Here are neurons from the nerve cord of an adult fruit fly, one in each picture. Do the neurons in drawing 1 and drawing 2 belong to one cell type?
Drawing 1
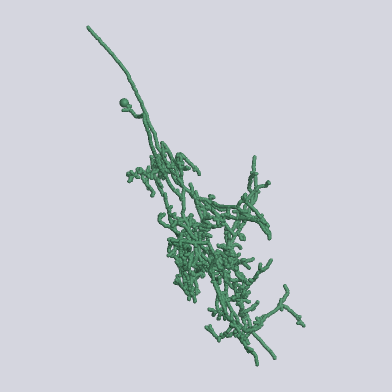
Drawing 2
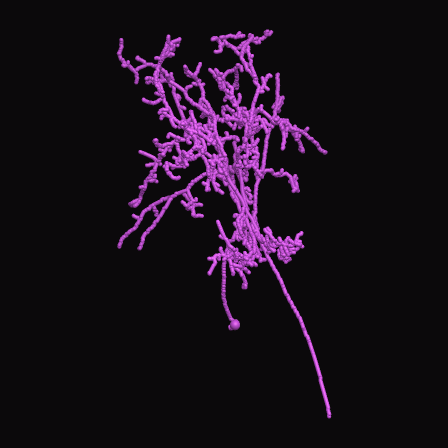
yes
